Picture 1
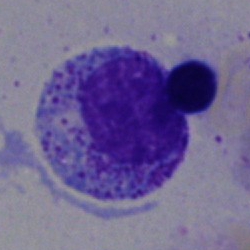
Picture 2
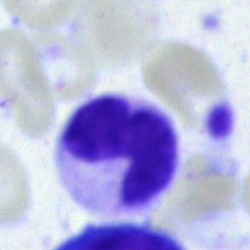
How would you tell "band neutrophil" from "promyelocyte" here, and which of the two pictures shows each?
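So, the promyelocyte is the one in picture 1, and picture 2 has the band neutrophil. Both have round, smooth outlines, so the difference is really inside the cells. In the promyelocyte the nucleus sits off-centre toward the upper right, leaving the widest rim of cytoplasm on the left and lower side.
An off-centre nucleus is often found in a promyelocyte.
The band neutrophil's nucleus, on the other hand, is curved like a horseshoe, wrapping around a pale area of cytoplasm at the lower left, with a shallow notch on its upper edge.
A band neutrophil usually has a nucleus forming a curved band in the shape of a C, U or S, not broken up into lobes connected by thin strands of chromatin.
Look at the chromatin too: purple and mottled rather than evenly smooth in the promyelocyte, but dark purple, dense and condensed in the band neutrophil, where no nucleoli are visible.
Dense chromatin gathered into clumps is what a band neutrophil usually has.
The cytoplasm differs as well, pale grey-blue with scattered dark purple granules in the promyelocyte and pale lilac in the band neutrophil.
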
